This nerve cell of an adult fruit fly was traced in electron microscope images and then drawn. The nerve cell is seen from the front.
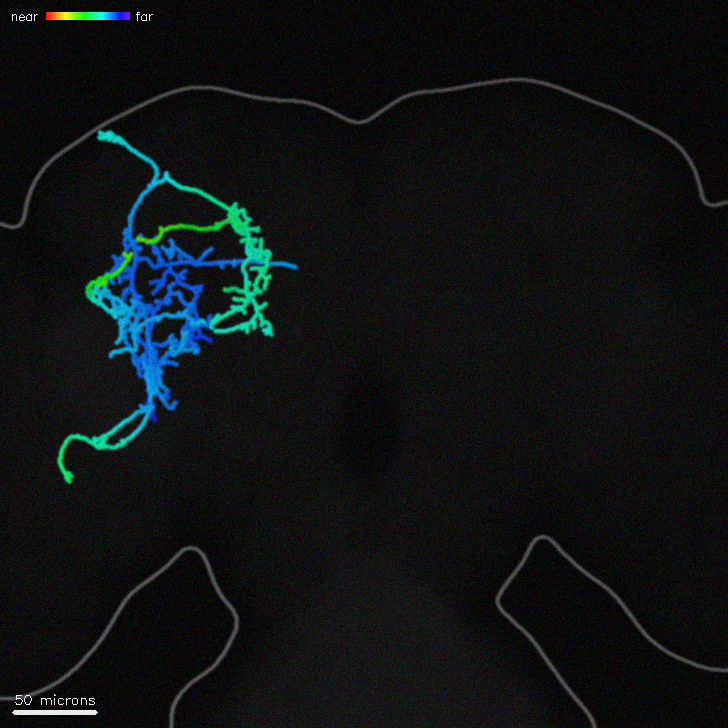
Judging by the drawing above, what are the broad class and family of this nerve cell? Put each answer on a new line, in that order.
central-brain intrinsic neuron
hemilineage SLPpl1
